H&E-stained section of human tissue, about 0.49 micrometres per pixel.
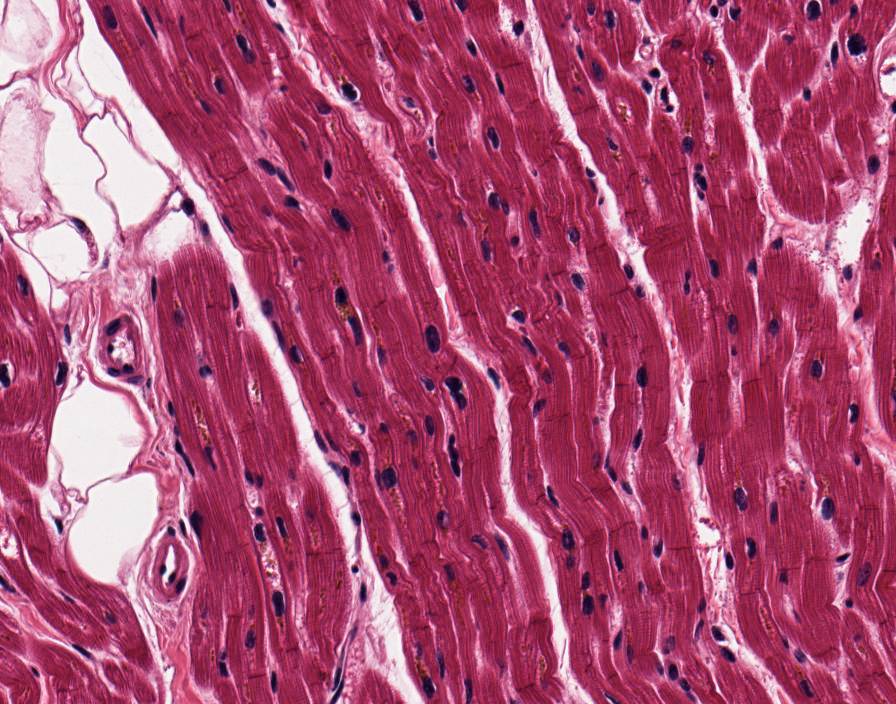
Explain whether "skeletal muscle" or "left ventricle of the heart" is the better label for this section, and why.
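It is left ventricle of the heart, not skeletal muscle. Look at the thin dark transverse lines crossing the fibres at intervals; these are intercalated discs.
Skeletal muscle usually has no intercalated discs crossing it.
The fibres also branch and join their neighbours rather than running as separate unbranched cylinders. Fine cross-striations are visible in their pink cytoplasm.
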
